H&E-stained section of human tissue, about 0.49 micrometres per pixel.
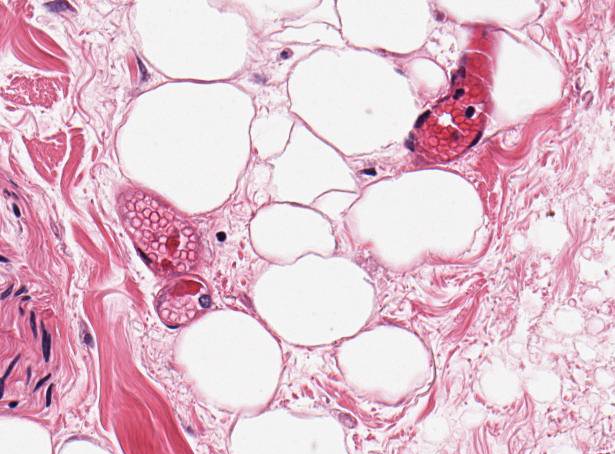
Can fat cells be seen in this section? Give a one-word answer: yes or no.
Yes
